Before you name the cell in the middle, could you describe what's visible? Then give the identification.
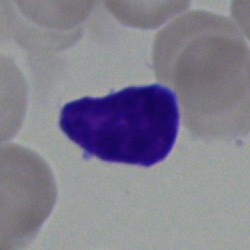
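First, the cytoplasm: no distinct rim of it is visible around the nucleus. Second, the nucleus: dark, filling almost the whole cell, and following the cell's irregular outline. Third, nucleoli: none can be seen. Fourth, the edge: a tiny pale knob projects at the lower left. Name: lymphocyte.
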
